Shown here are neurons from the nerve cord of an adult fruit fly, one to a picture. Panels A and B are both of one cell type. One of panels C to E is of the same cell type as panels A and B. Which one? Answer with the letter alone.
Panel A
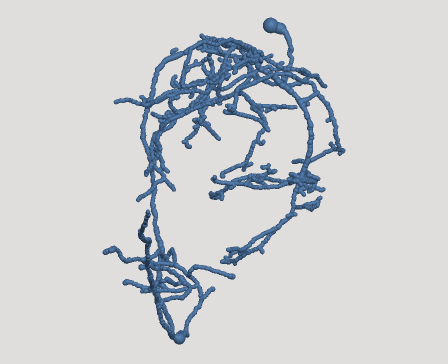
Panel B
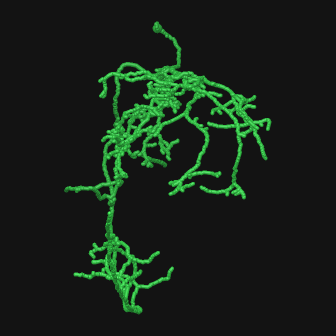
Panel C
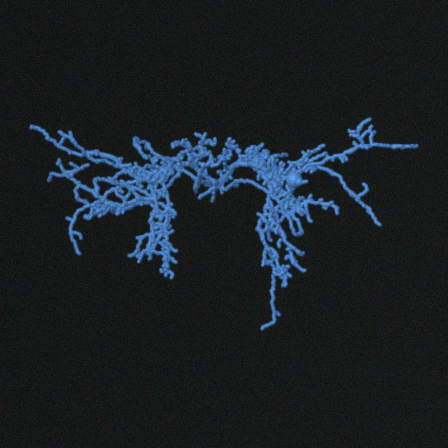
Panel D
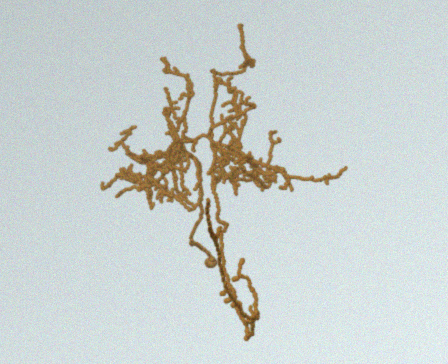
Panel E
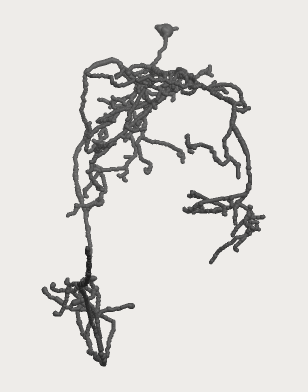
E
